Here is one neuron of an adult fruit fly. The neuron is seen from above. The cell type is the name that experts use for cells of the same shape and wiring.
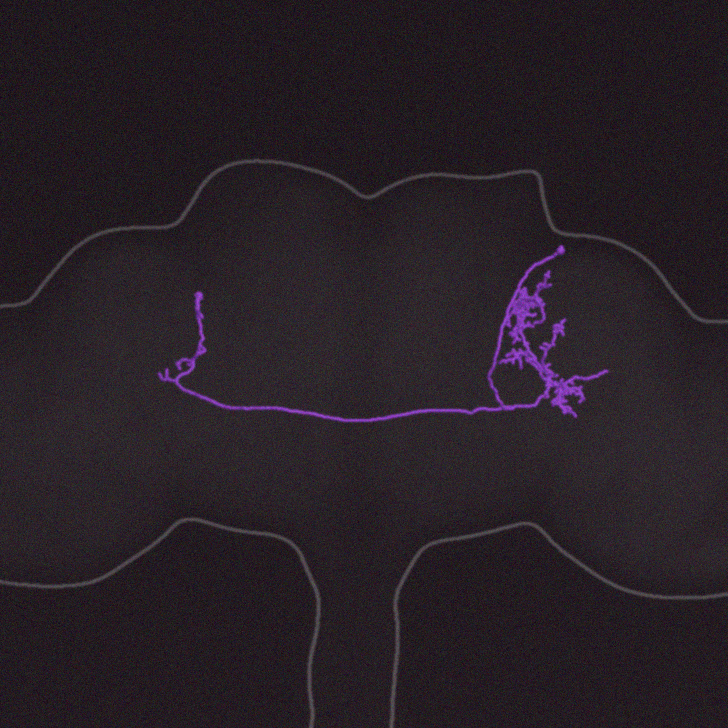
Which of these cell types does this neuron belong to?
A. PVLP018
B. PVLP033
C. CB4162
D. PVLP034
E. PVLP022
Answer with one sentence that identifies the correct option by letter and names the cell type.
The cell type CB4162, option C, is that of the neuron.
